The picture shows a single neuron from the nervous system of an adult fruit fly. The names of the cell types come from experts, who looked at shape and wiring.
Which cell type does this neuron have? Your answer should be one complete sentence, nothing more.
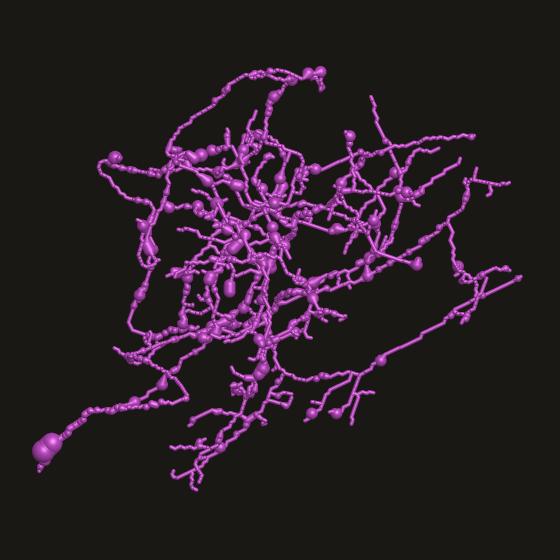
Belonging to the cell type SLP464 is this neuron.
